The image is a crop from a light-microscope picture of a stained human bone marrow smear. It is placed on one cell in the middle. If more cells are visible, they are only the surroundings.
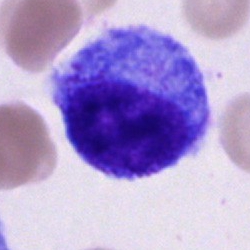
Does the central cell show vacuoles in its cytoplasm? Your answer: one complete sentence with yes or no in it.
No, this cell has a cytoplasm without any vacuoles.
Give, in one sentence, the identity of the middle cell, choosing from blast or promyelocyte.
Seen at the centre of the crop is a promyelocyte.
